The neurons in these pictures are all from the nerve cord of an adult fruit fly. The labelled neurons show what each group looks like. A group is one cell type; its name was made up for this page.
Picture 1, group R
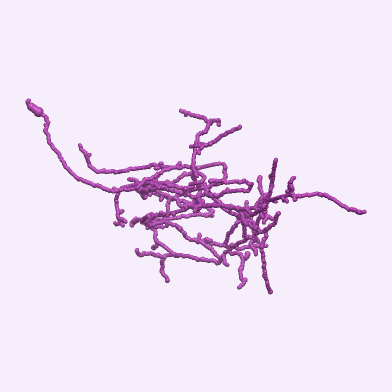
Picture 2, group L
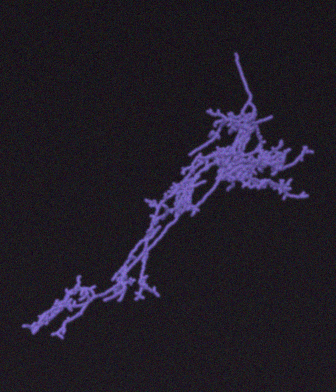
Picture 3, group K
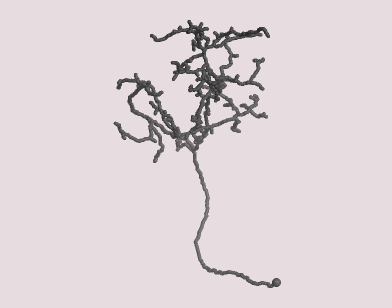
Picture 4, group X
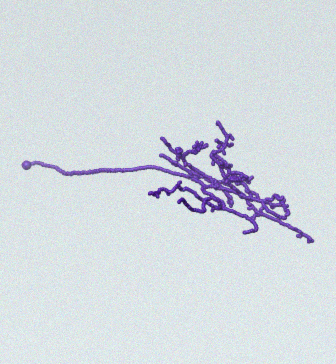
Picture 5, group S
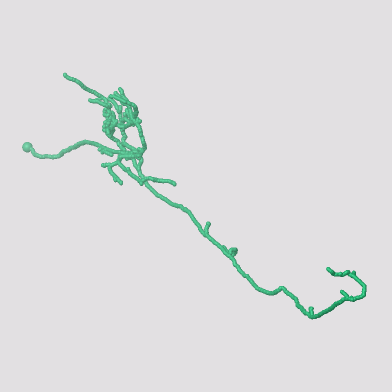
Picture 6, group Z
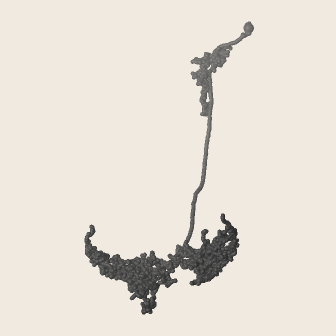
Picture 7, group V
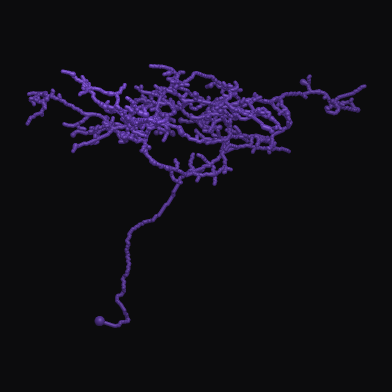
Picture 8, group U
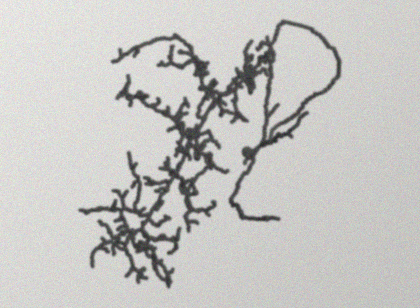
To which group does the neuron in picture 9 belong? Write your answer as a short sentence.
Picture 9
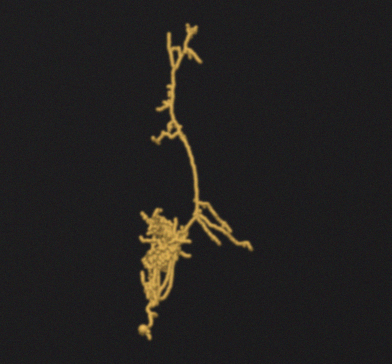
It belongs to group L.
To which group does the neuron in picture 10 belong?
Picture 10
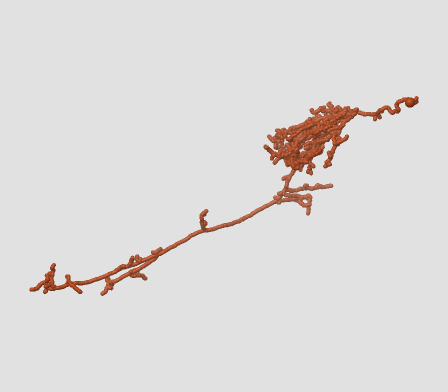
It belongs to group L.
